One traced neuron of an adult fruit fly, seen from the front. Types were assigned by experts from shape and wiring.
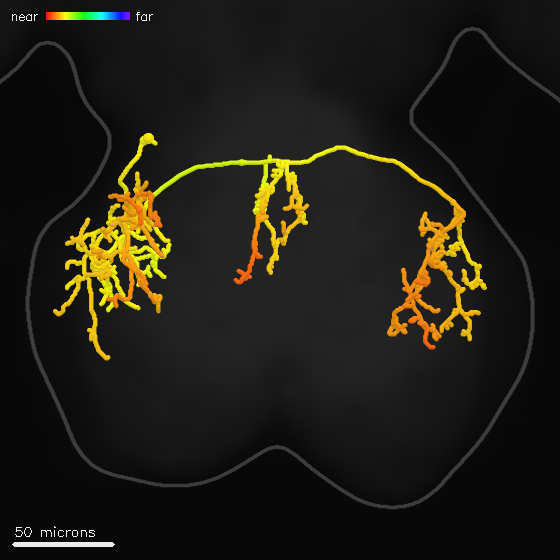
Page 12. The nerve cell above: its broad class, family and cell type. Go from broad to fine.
nerve-cord intrinsic neuron; hemilineage 19B; IN19B038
